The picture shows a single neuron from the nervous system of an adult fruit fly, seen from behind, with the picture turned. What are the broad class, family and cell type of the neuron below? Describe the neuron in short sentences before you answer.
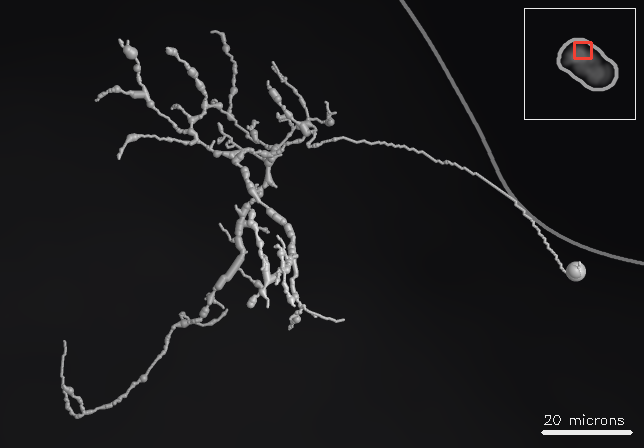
By the scale bar it is about 120 microns wide in this view. Dozens of branch ends can be seen. Its broad class is nerve-cord intrinsic neuron. The family is hemilineage 13B. It is of cell type IN13B059.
